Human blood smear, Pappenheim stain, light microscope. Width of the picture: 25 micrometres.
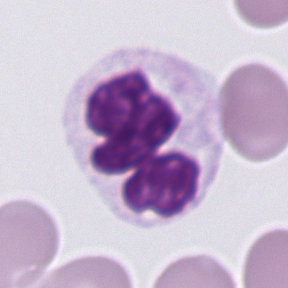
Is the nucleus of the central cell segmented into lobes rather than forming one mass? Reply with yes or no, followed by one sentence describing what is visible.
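Yes. The nucleus is divided into two main lobes joined by a narrow connection.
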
